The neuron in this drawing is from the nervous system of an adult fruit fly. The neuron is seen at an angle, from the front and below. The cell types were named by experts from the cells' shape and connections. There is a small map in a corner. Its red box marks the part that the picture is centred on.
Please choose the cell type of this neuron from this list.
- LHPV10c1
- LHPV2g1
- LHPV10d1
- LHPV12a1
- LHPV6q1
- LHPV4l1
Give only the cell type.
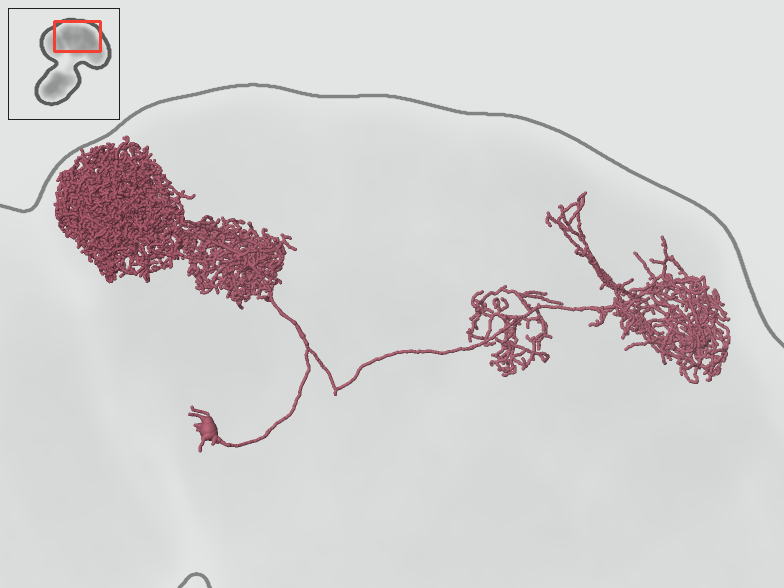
LHPV12a1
